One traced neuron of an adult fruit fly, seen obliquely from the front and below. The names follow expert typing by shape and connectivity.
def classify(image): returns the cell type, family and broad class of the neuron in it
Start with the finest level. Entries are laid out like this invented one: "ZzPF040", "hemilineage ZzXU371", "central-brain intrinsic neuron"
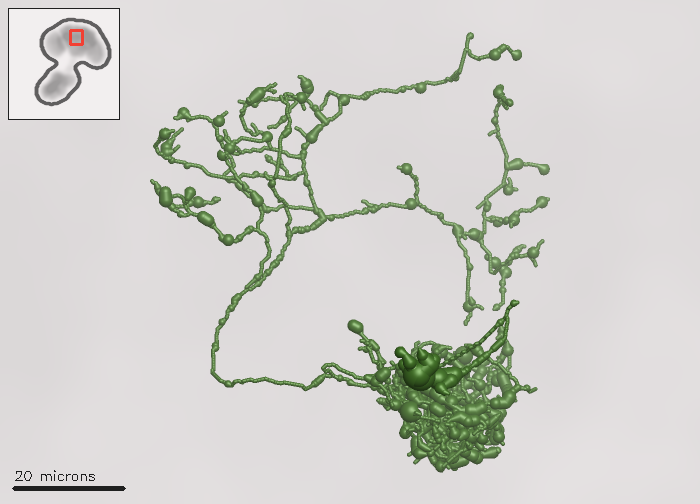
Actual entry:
"vLN27", "hemilineage ALv2", "central-brain intrinsic neuron"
